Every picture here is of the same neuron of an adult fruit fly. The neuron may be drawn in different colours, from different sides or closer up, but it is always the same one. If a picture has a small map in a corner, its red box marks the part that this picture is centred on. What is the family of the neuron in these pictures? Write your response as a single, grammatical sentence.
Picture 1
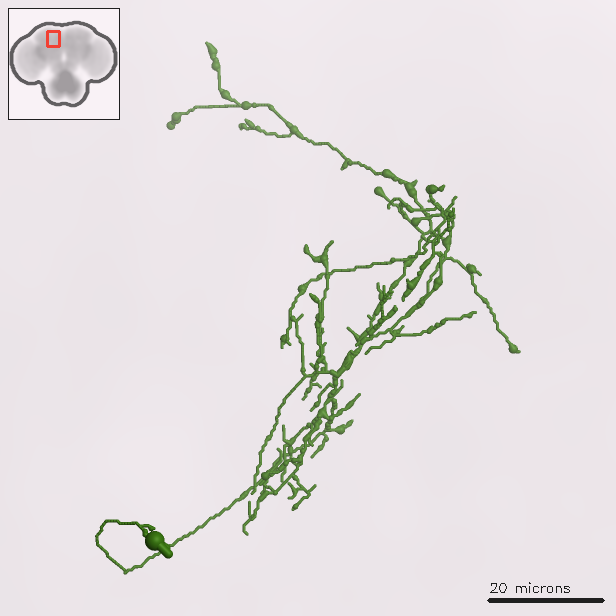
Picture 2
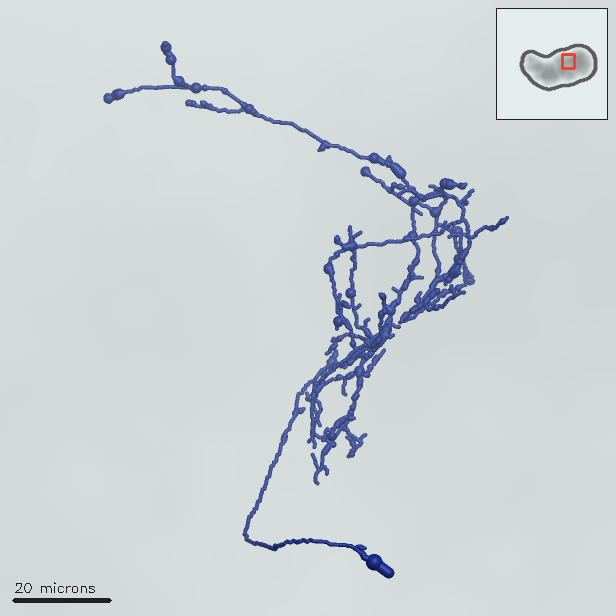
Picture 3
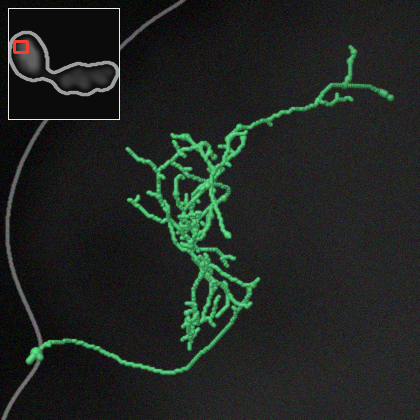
Family hemilineage EBa1 is assigned to this neuron.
